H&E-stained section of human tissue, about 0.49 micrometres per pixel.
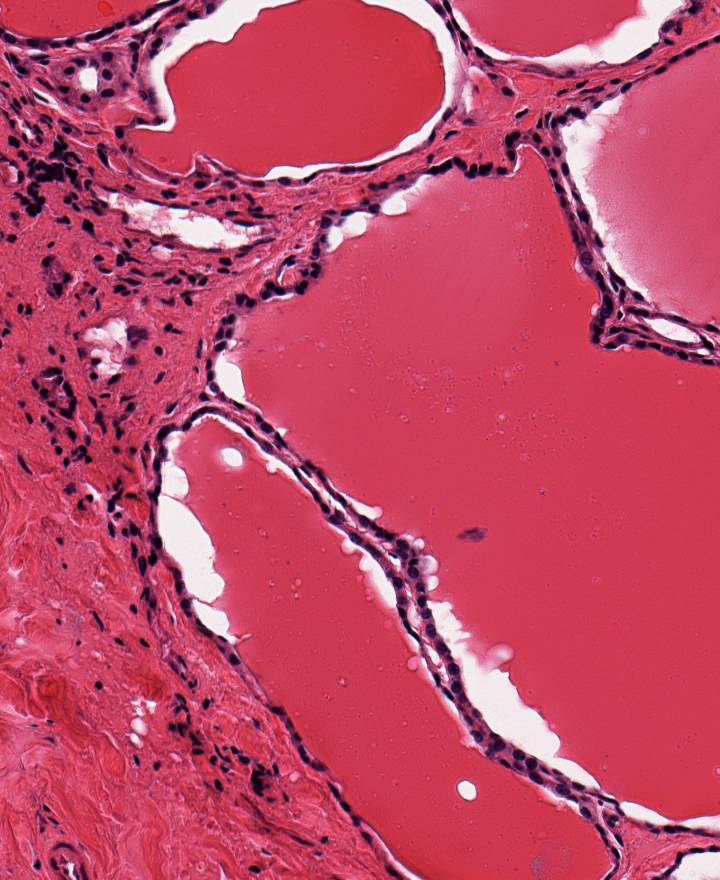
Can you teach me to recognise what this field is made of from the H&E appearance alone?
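Thyroid follicle. Deciding: a few very large follicles distended with colloid take up most of the field, from the centre to the right edge, and the colloid is homogeneous and deep pink.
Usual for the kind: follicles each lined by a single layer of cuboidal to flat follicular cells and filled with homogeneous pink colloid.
Lining here: a single layer of flattened cells, nuclei dark, elongated, parallel to the follicle wall.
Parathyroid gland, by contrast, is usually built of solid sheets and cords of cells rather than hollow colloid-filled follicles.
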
